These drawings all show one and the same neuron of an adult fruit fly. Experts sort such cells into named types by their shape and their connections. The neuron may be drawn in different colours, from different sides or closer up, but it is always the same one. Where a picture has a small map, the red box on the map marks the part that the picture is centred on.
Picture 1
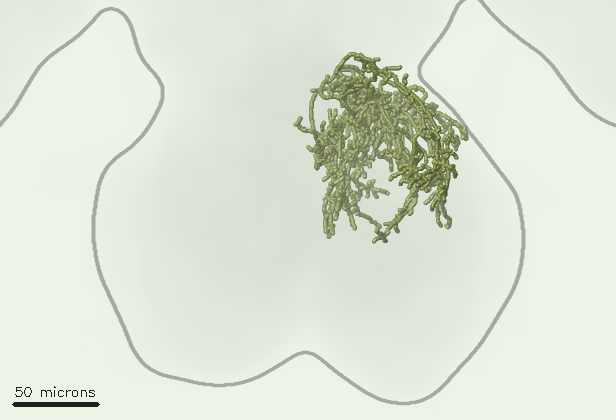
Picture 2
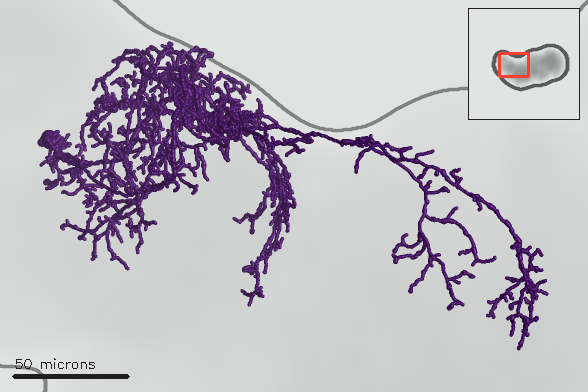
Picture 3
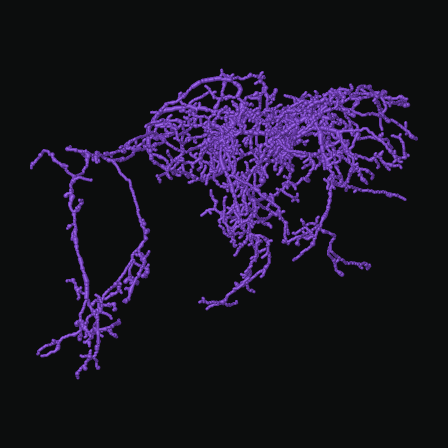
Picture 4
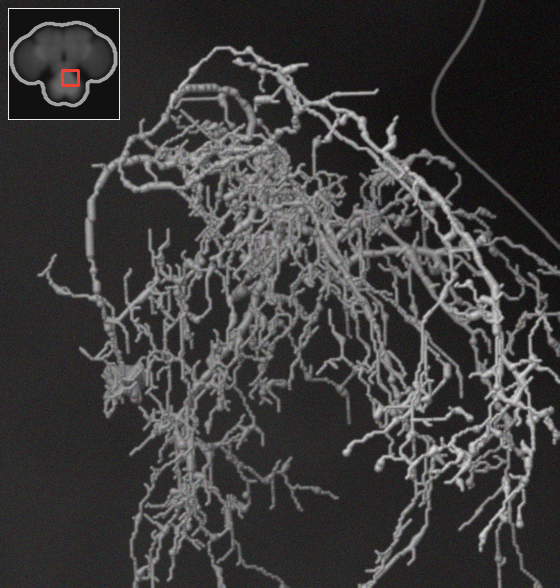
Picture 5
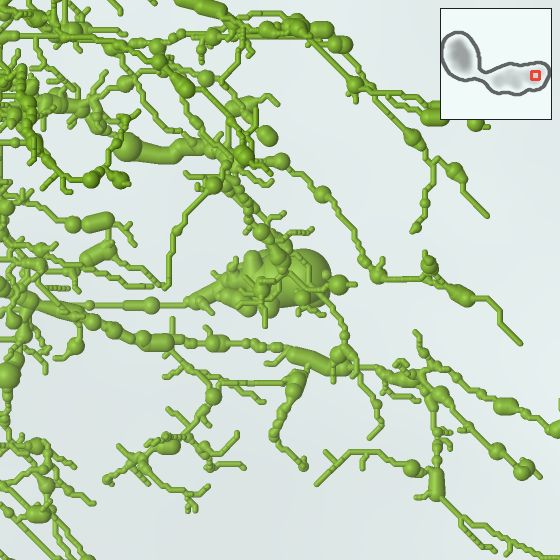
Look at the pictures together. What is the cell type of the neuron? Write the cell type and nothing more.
IN02A004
